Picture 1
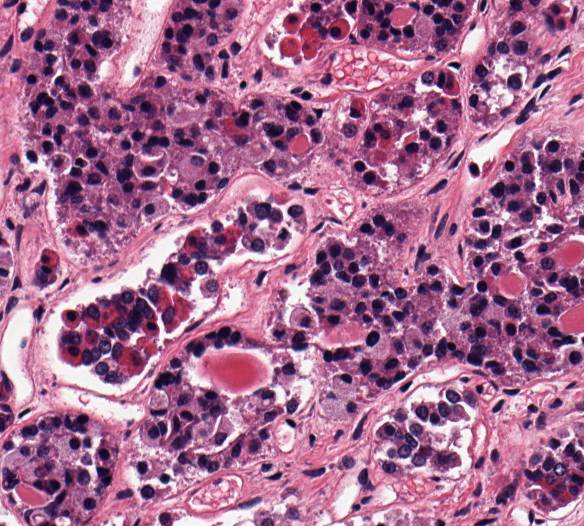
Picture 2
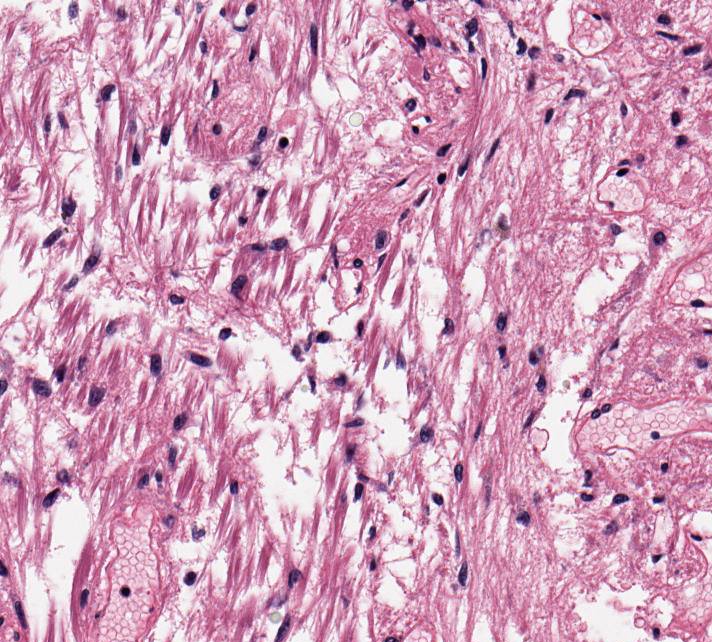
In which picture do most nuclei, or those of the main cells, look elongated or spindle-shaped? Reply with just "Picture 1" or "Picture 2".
Picture 2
